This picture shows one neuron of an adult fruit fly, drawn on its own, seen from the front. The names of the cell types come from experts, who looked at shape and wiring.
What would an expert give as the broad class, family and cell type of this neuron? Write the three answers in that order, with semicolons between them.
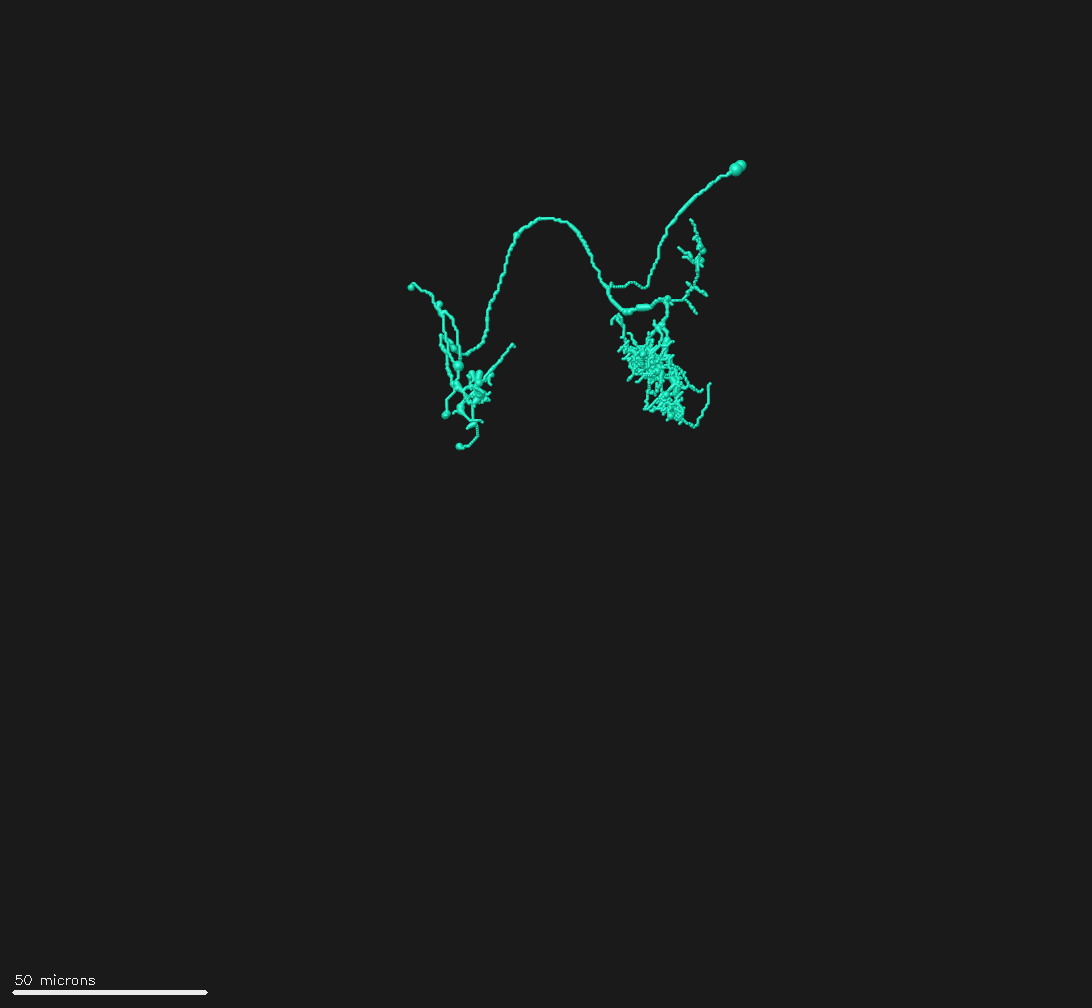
nerve-cord intrinsic neuron; hemilineage 06A; IN06A074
